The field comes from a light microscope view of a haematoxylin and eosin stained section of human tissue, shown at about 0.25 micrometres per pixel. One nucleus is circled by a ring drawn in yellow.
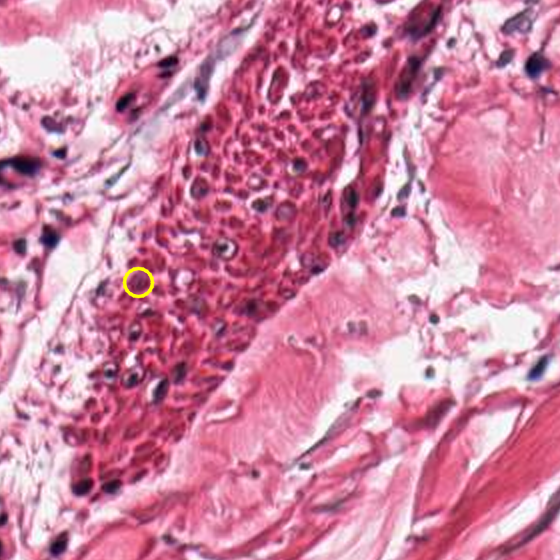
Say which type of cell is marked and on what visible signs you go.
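The marked cell is a keratinocyte. It lies near the left edge of a dense, crowded cluster of cells, with paler, loosely textured tissue just beyond that edge to its left. Its cytoplasm is a deep pink-red, the same tone as the tightly packed cells around it. Its borders with the neighbouring cells are not sharply drawn, and there is no clear space around it.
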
